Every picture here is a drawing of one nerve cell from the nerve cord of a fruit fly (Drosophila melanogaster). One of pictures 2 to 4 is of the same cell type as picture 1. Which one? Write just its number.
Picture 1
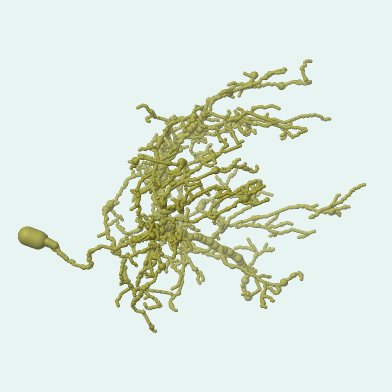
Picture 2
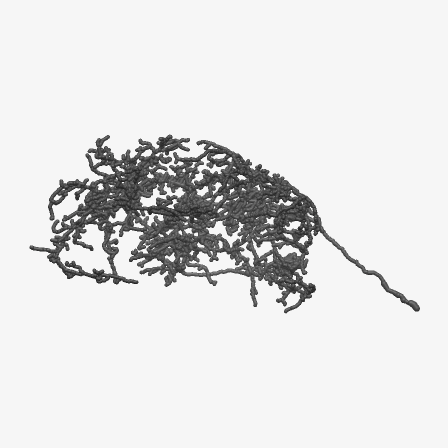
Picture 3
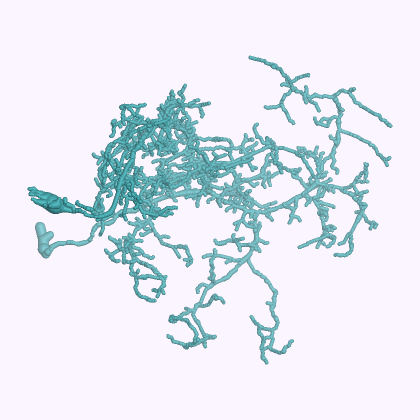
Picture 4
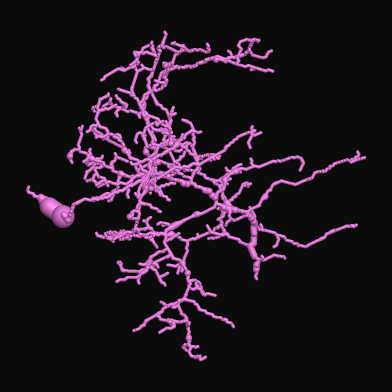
4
